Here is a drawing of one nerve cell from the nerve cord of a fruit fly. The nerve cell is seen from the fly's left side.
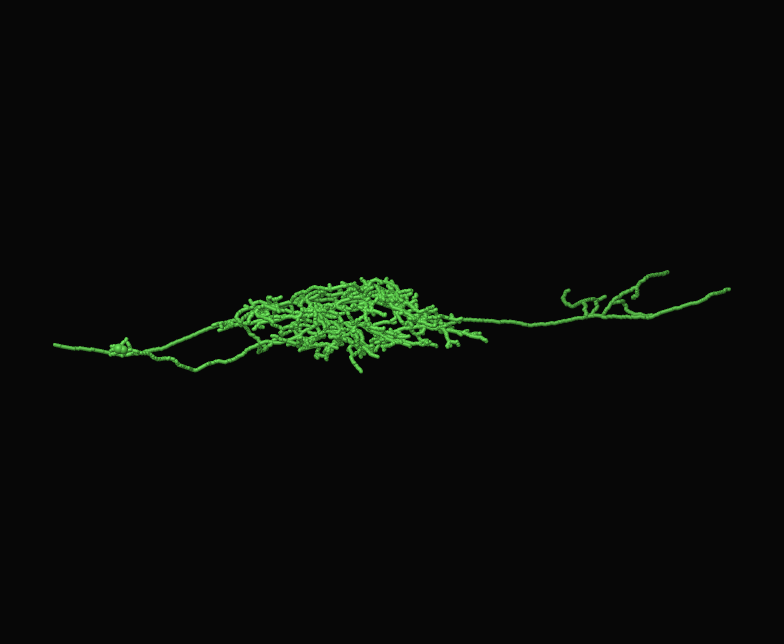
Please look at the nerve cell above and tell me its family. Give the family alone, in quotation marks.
"hemilineage 18B"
